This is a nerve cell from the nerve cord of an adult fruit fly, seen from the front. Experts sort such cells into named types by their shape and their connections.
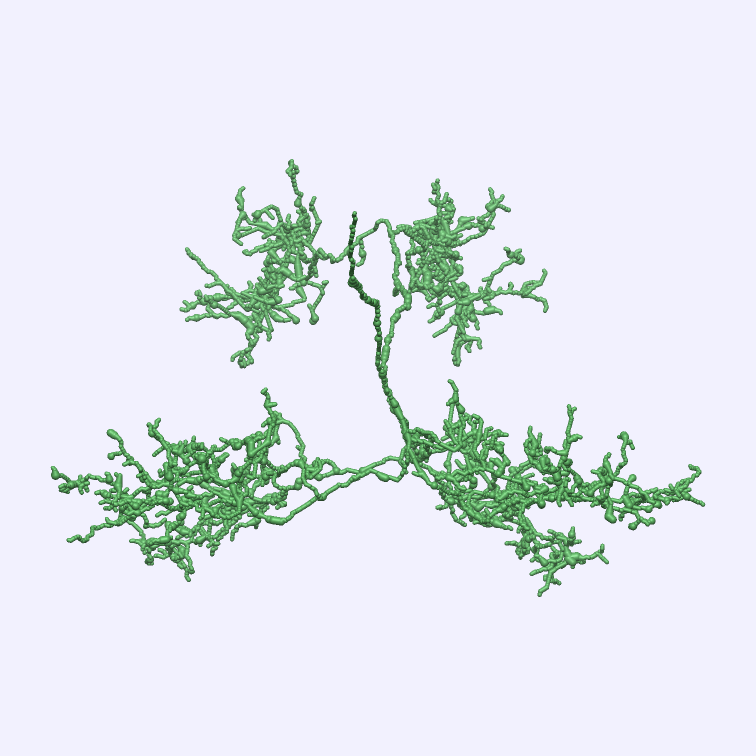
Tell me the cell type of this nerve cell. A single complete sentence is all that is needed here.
The cell type held by this nerve cell is DNge153.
